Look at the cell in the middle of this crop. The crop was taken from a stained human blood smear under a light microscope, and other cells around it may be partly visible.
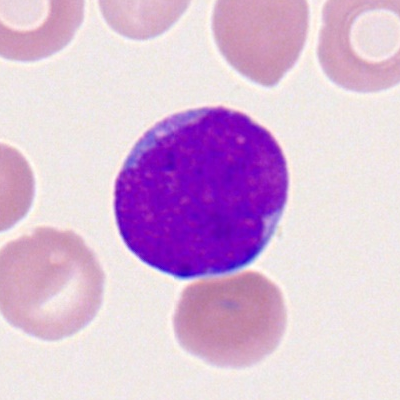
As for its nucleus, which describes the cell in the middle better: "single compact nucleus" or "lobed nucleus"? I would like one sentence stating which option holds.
One compact round, oval or kidney-shaped mass makes up the nucleus.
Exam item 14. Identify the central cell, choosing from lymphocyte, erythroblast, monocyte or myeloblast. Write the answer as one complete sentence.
The cell found in the middle of this crop is a myeloblast.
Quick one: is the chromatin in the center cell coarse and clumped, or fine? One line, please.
The nuclear chromatin is fine, showing no coarse aggregates.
